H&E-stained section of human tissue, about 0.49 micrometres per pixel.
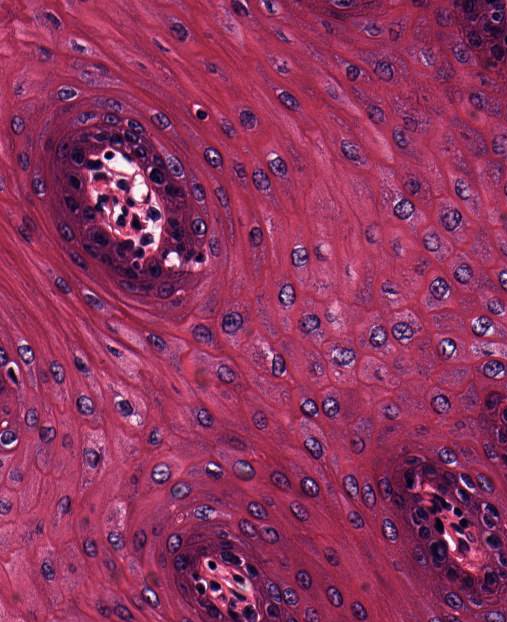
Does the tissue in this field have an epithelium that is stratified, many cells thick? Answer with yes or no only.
Yes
